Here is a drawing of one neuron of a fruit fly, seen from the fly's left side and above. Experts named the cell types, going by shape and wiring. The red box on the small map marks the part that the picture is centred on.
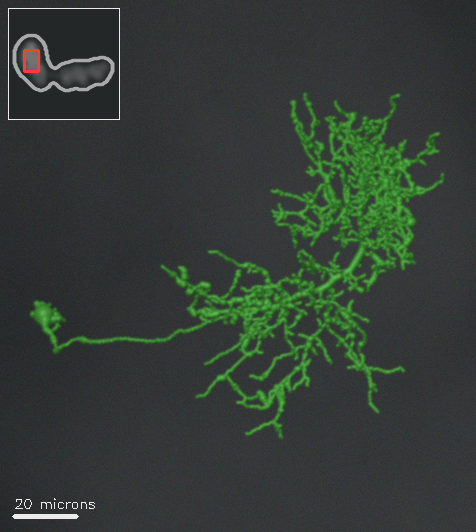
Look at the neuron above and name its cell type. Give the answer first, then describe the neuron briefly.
The cell type is PS355. This is a central-brain intrinsic neuron. By the scale bar it is about 130 microns wide in this view. In this view it is about as wide as it is tall.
